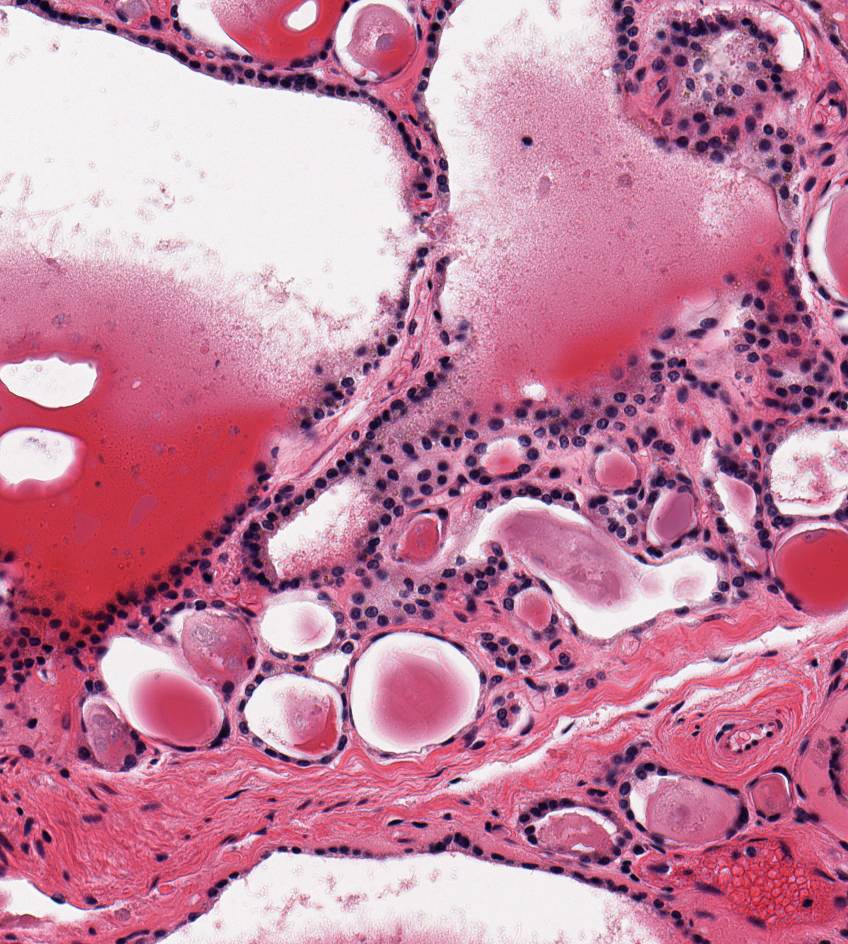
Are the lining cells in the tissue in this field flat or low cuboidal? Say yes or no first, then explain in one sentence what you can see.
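Yes. The follicles are lined by a single layer of flattened to low cuboidal cells with small round dark nuclei.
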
